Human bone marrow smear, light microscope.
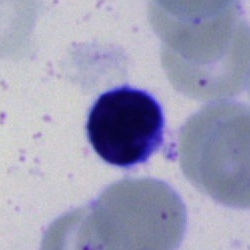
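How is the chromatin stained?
Very dark and densely throughout.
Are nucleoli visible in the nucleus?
No nucleoli can be seen.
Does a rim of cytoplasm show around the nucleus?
No clear rim shows, and no granules are visible anywhere in the cell.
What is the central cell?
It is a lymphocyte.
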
